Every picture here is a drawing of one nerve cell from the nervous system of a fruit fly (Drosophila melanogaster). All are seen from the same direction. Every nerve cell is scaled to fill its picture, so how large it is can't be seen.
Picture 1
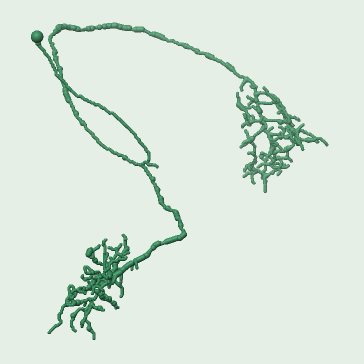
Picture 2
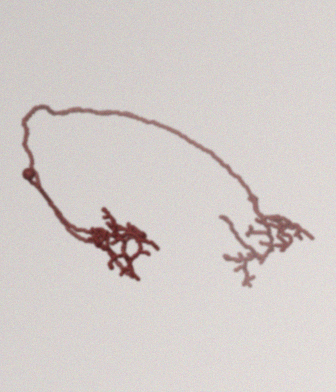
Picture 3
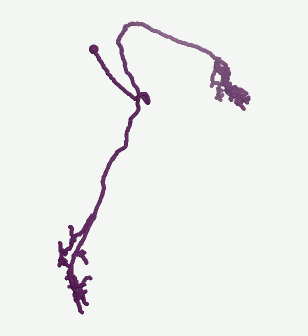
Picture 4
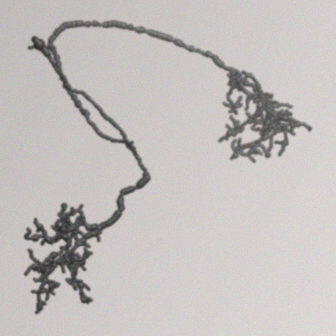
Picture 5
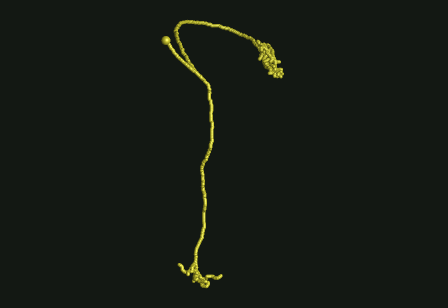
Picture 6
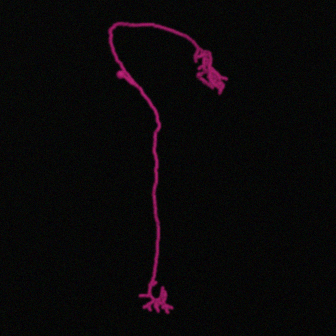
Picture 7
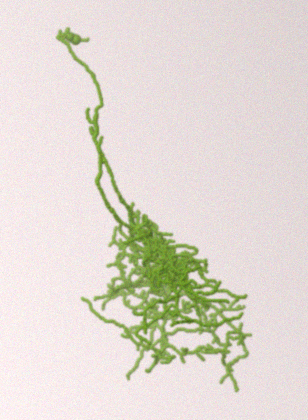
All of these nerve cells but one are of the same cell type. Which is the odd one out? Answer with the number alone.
7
